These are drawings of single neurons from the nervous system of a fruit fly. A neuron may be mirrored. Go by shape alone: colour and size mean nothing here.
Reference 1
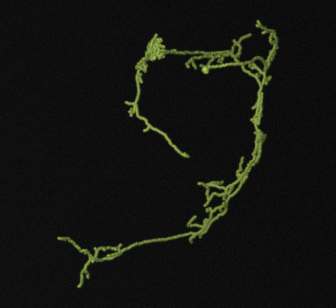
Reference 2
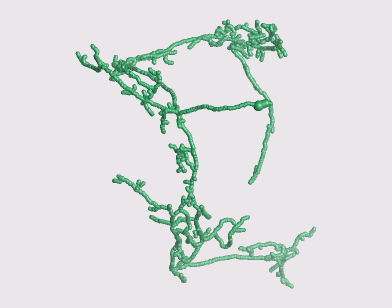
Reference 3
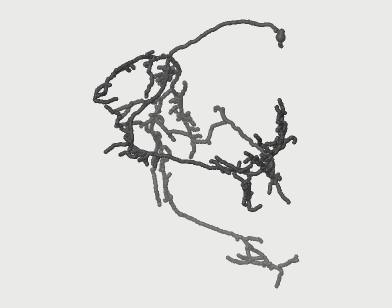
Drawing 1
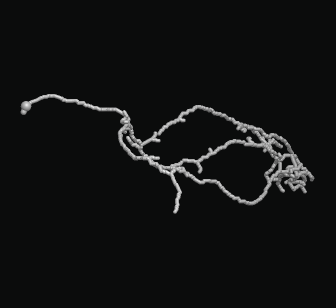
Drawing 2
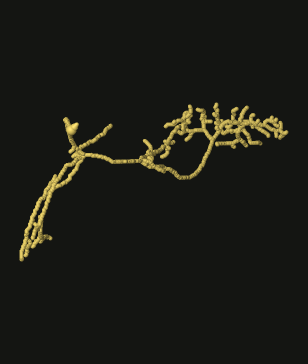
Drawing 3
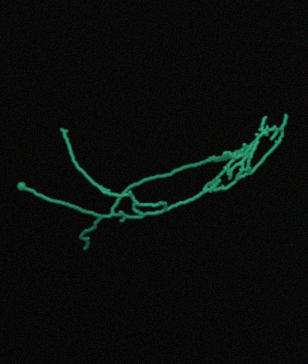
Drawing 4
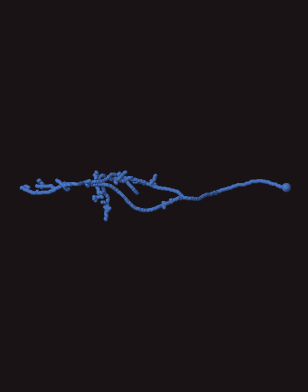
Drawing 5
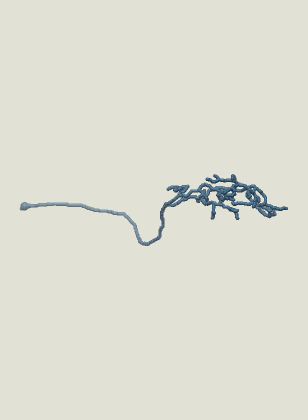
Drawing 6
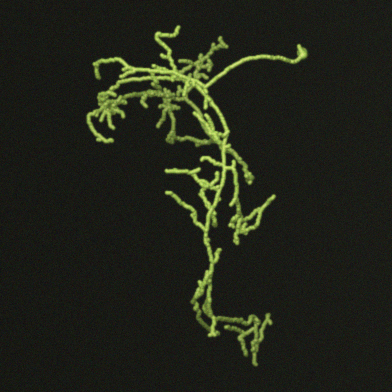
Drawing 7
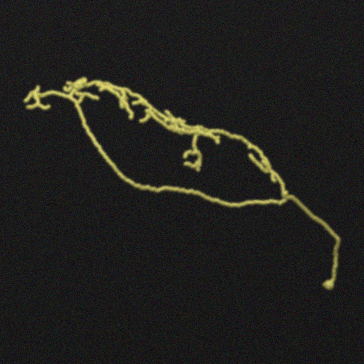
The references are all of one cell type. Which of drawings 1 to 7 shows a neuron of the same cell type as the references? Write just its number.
6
